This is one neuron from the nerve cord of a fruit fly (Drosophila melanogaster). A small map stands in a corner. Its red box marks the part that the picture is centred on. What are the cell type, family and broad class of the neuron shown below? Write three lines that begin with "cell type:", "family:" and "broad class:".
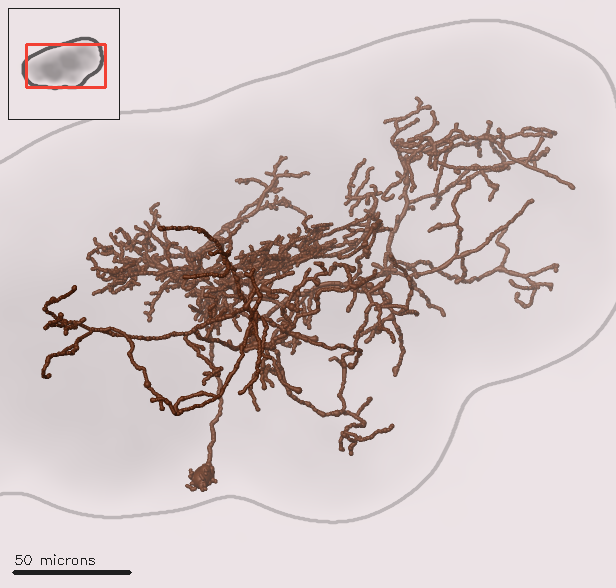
cell type: IN12B002
family: hemilineage 12B
broad class: nerve-cord intrinsic neuron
